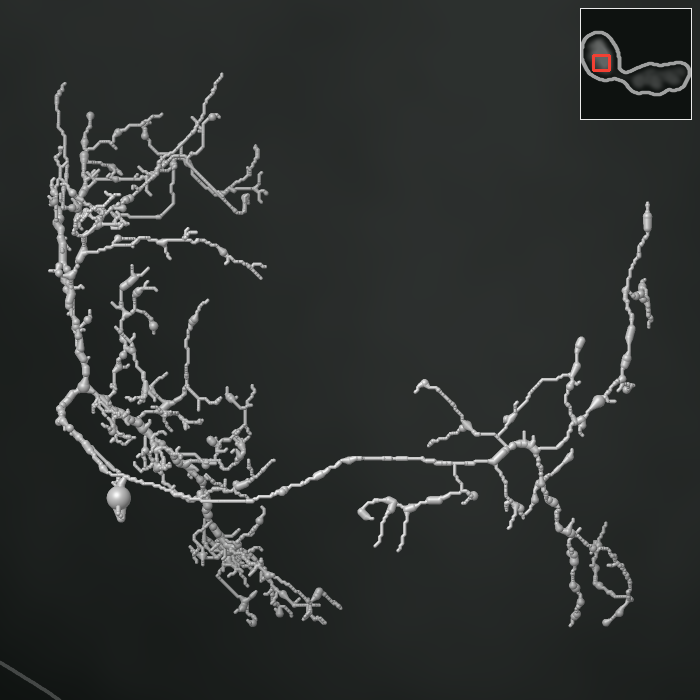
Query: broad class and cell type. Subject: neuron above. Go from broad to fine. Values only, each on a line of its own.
central-brain intrinsic neuron
GNG666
